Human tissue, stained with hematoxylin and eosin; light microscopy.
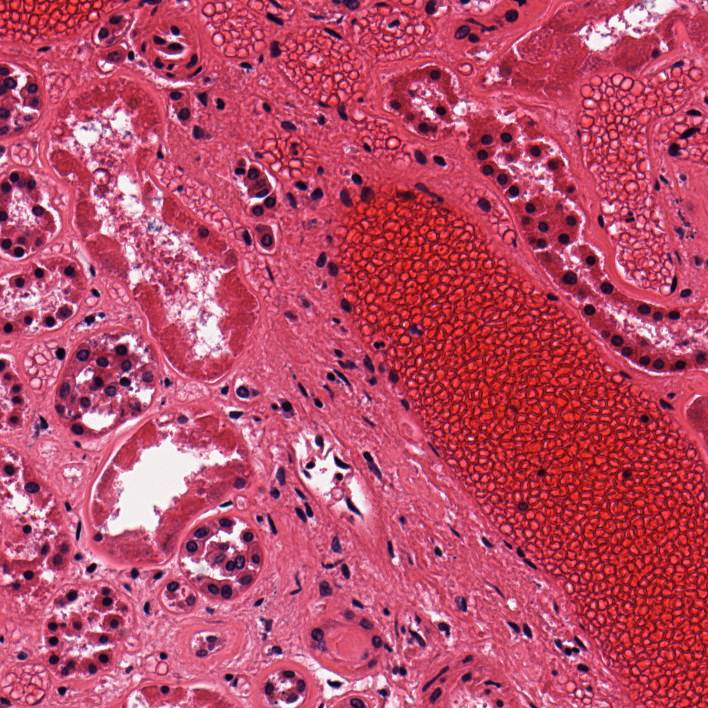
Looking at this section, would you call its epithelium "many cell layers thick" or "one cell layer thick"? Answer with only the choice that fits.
One cell layer thick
